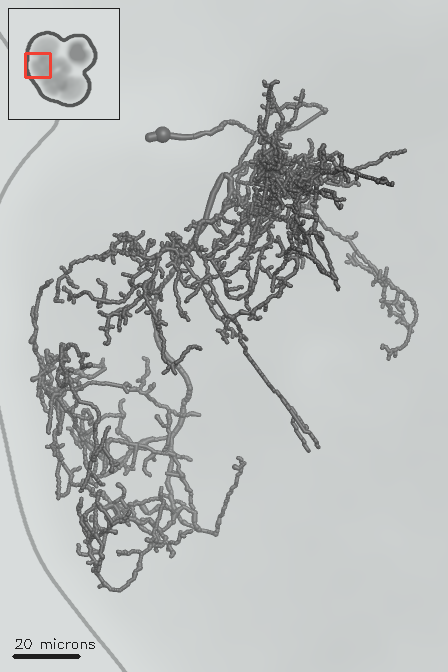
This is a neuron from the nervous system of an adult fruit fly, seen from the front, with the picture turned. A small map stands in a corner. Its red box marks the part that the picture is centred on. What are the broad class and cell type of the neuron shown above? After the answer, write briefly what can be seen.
It is a central-brain intrinsic neuron. Its cell type is SLP061. From top to bottom in the picture it spans about 160 microns. More than a hundred branch ends can be seen.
